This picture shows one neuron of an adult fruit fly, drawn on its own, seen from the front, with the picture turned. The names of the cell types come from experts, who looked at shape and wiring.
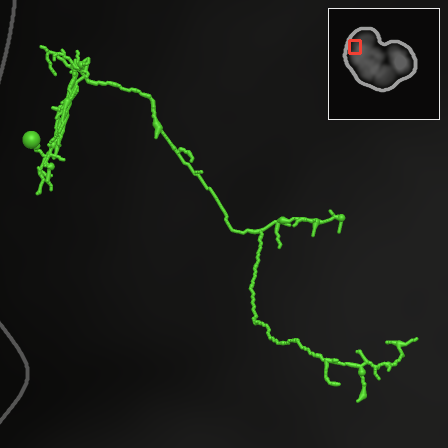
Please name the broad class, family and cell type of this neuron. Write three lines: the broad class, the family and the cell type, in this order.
optic-lobe intrinsic neuron
TmY
TmY9b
